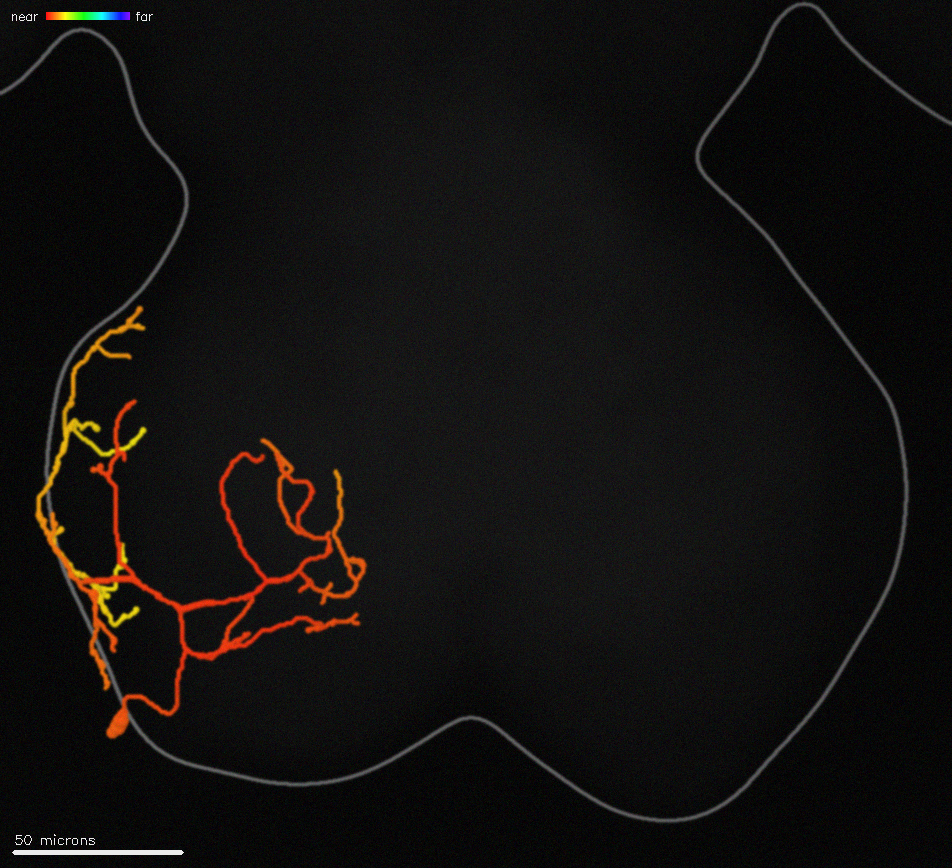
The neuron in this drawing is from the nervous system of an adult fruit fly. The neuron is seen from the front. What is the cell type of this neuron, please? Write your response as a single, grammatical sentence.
In terms of cell type, the neuron is IN13A059.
